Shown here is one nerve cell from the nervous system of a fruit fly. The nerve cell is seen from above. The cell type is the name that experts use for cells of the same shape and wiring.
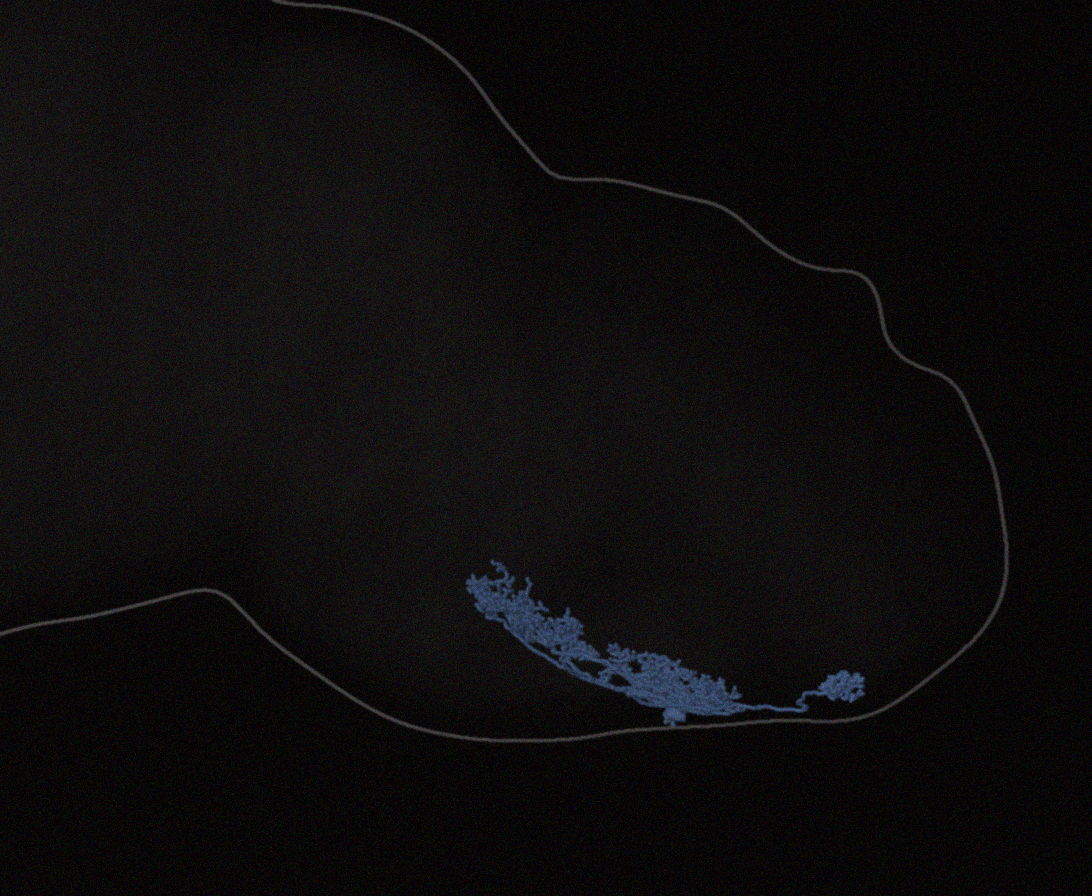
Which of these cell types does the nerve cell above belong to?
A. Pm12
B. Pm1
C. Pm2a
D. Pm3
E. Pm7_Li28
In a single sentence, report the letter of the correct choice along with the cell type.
Option D states the cell type of the nerve cell, which is Pm3.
